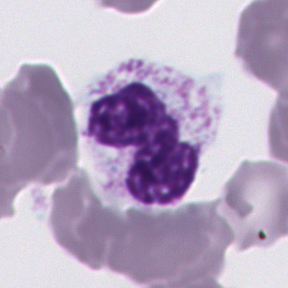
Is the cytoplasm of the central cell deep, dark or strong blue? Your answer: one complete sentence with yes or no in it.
No, neither blue nor grey is found in its cytoplasm, which is pink, salmon or almost colourless.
